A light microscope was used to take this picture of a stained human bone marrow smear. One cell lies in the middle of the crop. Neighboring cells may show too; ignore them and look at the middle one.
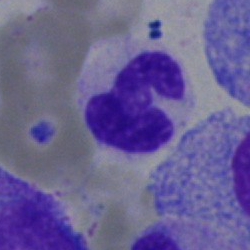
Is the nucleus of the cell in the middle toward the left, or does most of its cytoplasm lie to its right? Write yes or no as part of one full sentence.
No, the nucleus of this cell lies toward the right instead.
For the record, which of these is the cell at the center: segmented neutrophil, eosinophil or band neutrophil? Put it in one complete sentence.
The cell centered in this field of view is a segmented neutrophil.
